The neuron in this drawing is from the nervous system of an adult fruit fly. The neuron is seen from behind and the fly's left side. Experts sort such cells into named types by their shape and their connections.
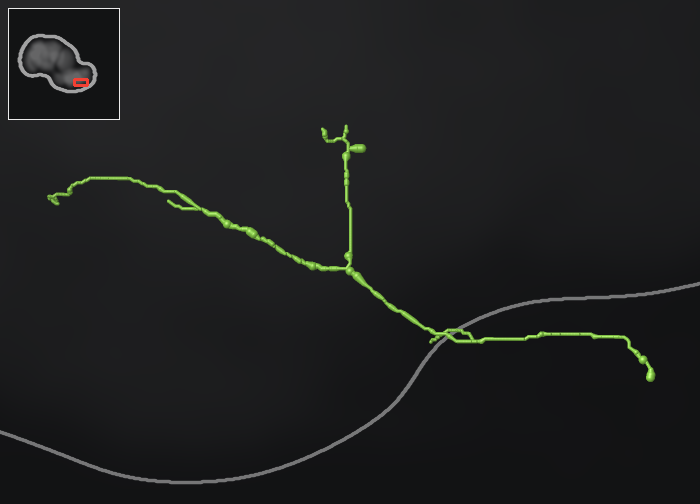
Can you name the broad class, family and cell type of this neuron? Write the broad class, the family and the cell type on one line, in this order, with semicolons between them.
sensory neuron entering the nerve cord; class mechanosensory tactile; SNta35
